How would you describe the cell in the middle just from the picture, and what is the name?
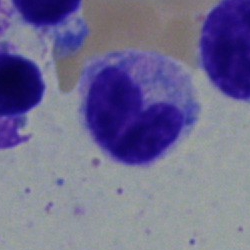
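Most of the middle cell is taken up by its nucleus, and the cytoplasm forms its widest rim at the upper right. The nuclear chromatin is densely stained and dark purple. Pale blue-grey with a lilac tinge, the cytoplasm contains fine pinkish-purple granules. This cell is a metamyelocyte.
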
